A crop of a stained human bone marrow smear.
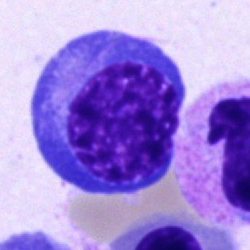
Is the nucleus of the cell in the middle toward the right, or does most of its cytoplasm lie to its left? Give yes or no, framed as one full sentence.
Yes, the bulk of its cytoplasm is found to the left of the nucleus.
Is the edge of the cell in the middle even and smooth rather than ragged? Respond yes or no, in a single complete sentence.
Yes, the cell has an outline that is smooth instead of rough.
